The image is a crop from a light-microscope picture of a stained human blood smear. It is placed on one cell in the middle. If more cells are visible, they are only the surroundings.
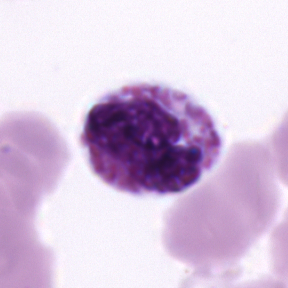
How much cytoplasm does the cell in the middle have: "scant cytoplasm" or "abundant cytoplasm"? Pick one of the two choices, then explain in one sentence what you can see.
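Scant cytoplasm. The nucleus fills most of the cell and lies toward the left side.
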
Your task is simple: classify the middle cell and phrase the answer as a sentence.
This crop has an eosinophil at its centre.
